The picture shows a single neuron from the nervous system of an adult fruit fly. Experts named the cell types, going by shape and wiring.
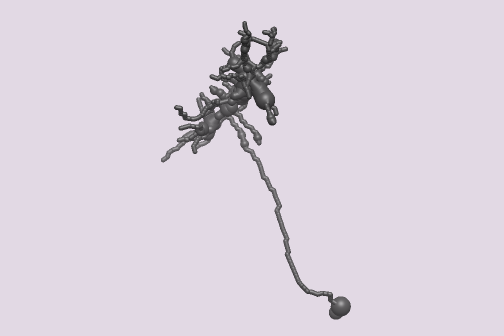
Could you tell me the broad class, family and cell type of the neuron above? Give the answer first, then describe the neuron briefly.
Its broad class is optic-lobe intrinsic neuron. Its family is Dm. The cell type is Dm8a. As drawn here it is taller than it is wide.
